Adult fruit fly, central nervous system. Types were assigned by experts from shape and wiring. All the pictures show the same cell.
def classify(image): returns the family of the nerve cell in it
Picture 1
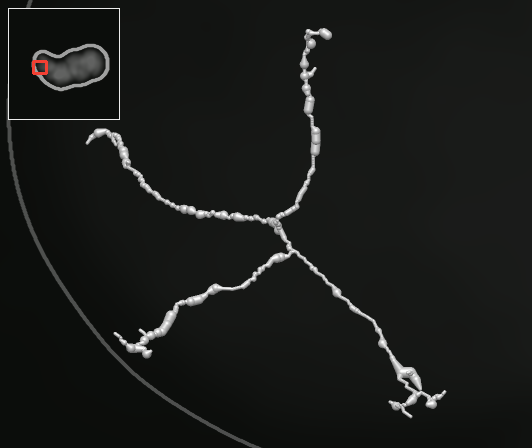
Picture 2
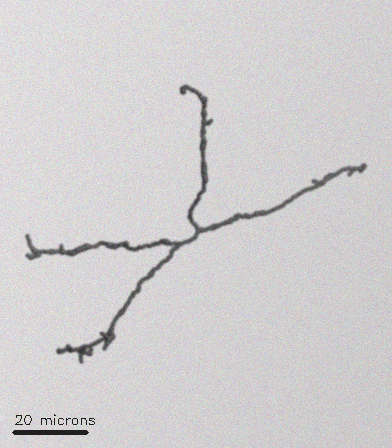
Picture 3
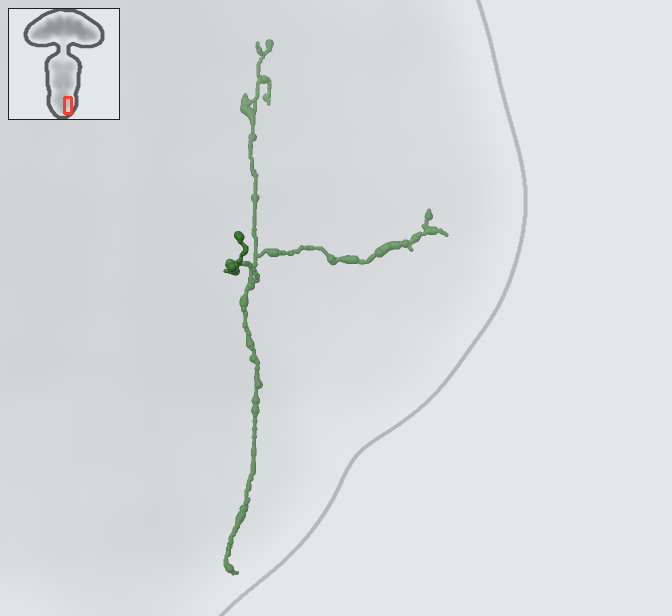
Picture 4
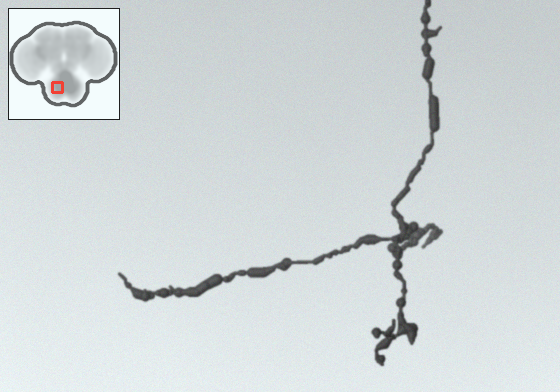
class mechanosensory proprioceptive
